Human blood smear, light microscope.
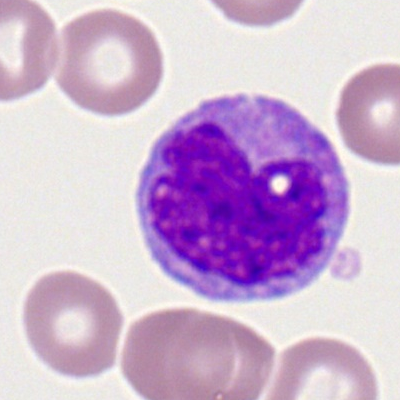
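Monocyte: notice first the notch cut into the upper right side of its nucleus. The nucleus fills most of the cell, and the cytoplasm around it is a pale bluish-lilac. Near the notch, a small round white spot lies over the nucleus.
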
